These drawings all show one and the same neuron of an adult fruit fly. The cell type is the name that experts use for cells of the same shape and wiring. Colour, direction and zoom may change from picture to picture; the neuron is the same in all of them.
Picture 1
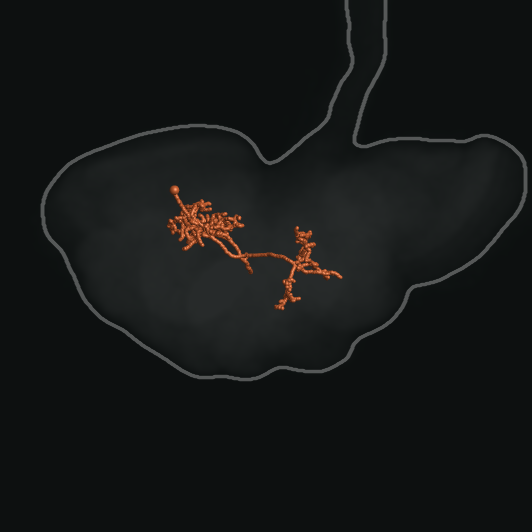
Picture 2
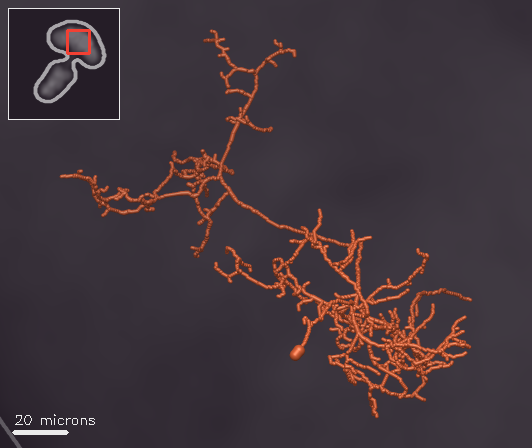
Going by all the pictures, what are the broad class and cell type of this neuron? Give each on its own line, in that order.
central-brain intrinsic neuron
PS203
